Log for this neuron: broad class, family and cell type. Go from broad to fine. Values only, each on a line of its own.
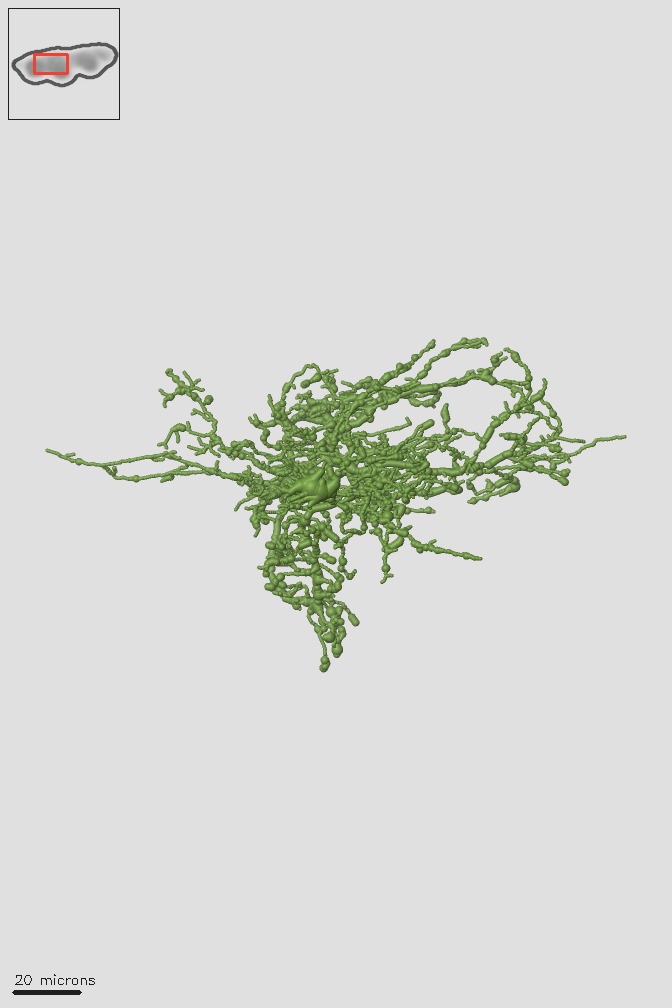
nerve-cord intrinsic neuron
hemilineage 17B
IN17B004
